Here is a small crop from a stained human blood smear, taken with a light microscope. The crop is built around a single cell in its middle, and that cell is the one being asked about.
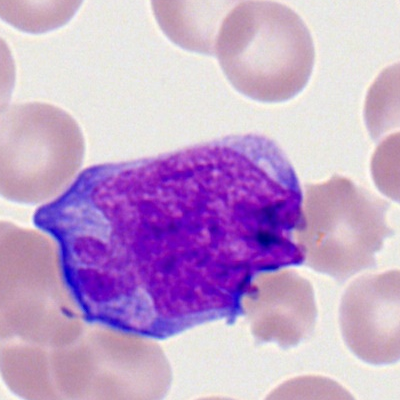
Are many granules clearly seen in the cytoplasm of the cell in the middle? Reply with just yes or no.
No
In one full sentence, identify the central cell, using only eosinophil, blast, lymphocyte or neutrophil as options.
The identification for the central cell is a blast.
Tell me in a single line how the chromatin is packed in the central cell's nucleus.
The chromatin of this one is coarsely clumped.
